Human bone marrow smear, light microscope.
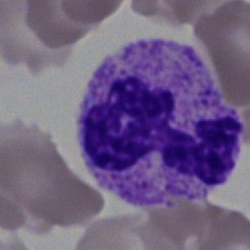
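Segmented neutrophil (central cell), stained bone marrow smear. The outline is round and smooth. Its chromatin is dark purple and coarsely clumped, and no nucleoli are visible in the nucleus.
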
